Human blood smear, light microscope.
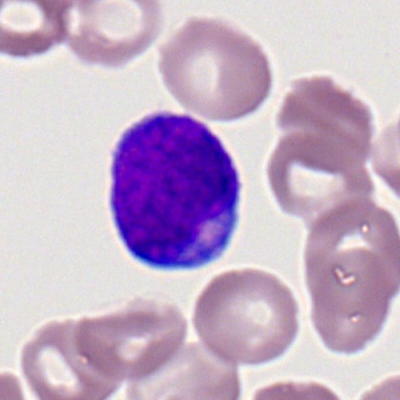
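Lymphocyte at the centre of this stained human blood smear, seen by light microscopy. Its chromatin is dense and coarsely clumped, and no nucleoli are visible in the nucleus. The cytoplasm shows no granules. Toward the lower right of the cell lies a paler pinkish patch.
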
